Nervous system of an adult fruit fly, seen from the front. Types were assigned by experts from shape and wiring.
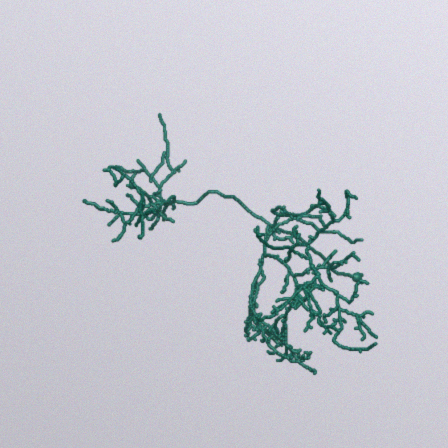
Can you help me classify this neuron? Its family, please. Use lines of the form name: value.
family: hemilineage 08B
